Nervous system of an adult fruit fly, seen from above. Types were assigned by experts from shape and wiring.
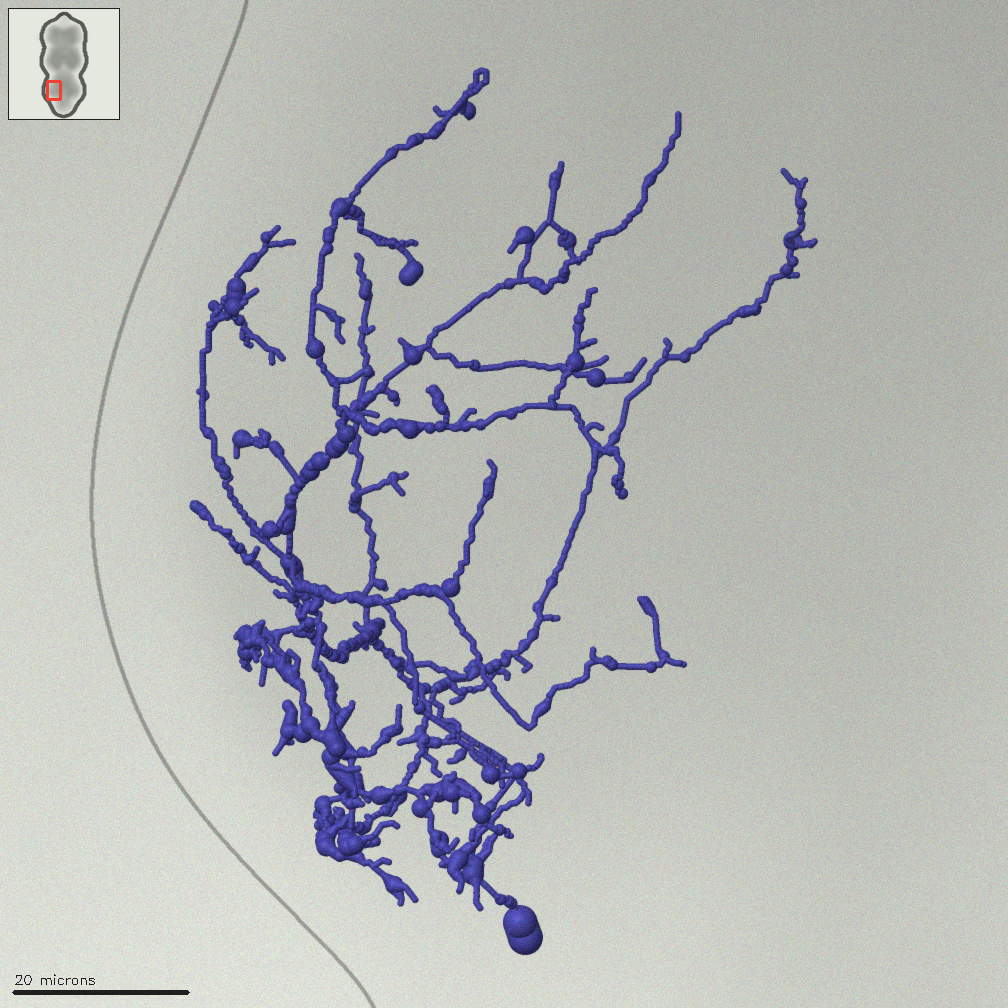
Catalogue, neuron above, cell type: IN13A068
